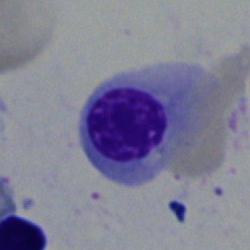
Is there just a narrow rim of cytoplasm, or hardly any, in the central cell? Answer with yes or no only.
No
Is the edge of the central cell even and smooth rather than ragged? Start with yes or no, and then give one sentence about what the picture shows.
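No. The cell body is drawn out into a pale tapering extension toward the upper right.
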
